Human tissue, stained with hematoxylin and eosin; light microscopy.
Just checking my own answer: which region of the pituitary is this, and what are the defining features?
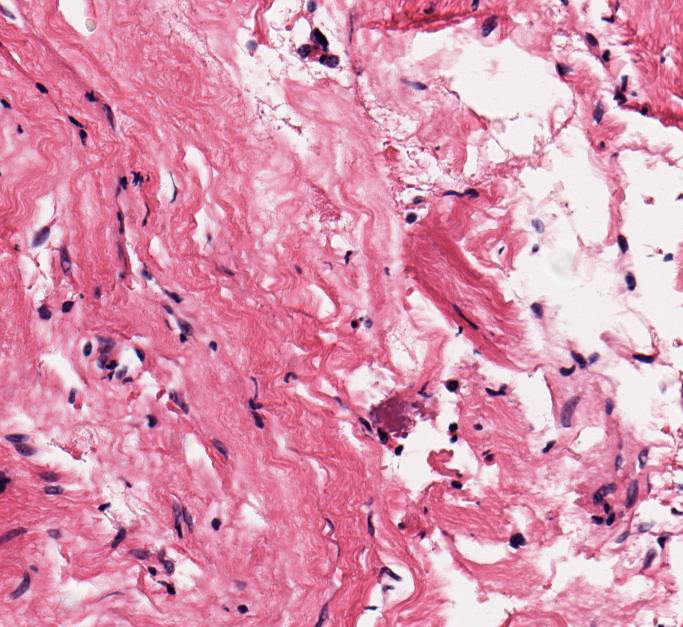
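Answer: dense connective tissue. Its left half is dense, tightly packed collagen; the right half is looser and more open.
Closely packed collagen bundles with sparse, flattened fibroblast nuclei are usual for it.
The bundles are wavy, most nuclei small, dark and elongated or wavy, and no epithelium appears.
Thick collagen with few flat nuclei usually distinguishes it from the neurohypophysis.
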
